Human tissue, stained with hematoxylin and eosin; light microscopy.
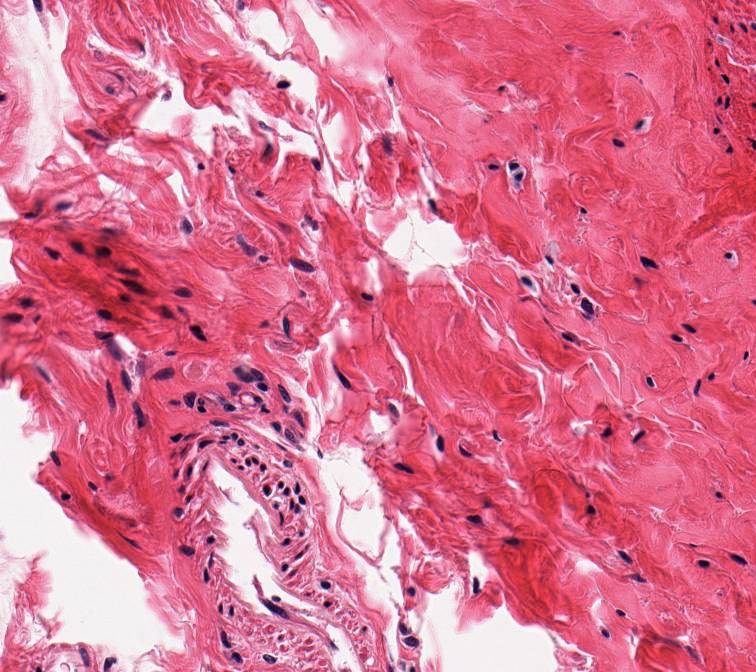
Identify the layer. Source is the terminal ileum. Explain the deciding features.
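The tissue in this field is dense connective tissue. Dense collagen bundles, stained a deep pink-red, run in many different directions.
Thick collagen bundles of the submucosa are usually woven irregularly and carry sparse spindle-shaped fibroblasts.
Between the bundles lie scattered small, dark, mostly elongated nuclei of fibroblast type, more crowded on the left and lower left than on the right.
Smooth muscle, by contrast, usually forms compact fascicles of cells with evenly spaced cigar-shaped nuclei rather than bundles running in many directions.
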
